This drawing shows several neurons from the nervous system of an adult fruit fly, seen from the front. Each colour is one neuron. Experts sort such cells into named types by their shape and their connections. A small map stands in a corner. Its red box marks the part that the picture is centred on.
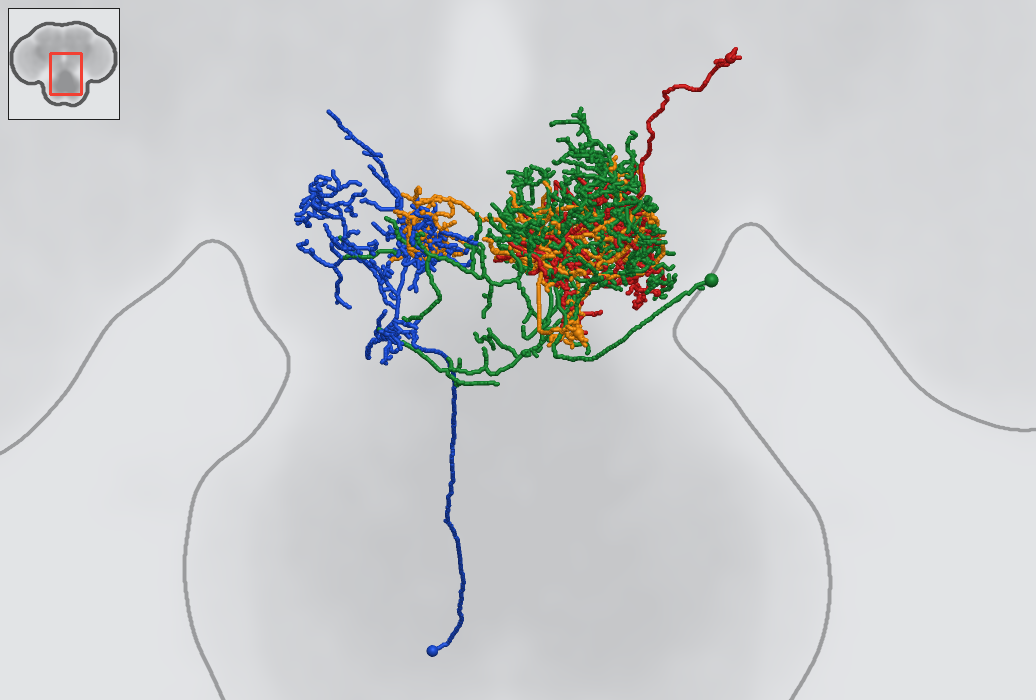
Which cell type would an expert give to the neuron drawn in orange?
GNG229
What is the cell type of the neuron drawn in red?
GNG228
